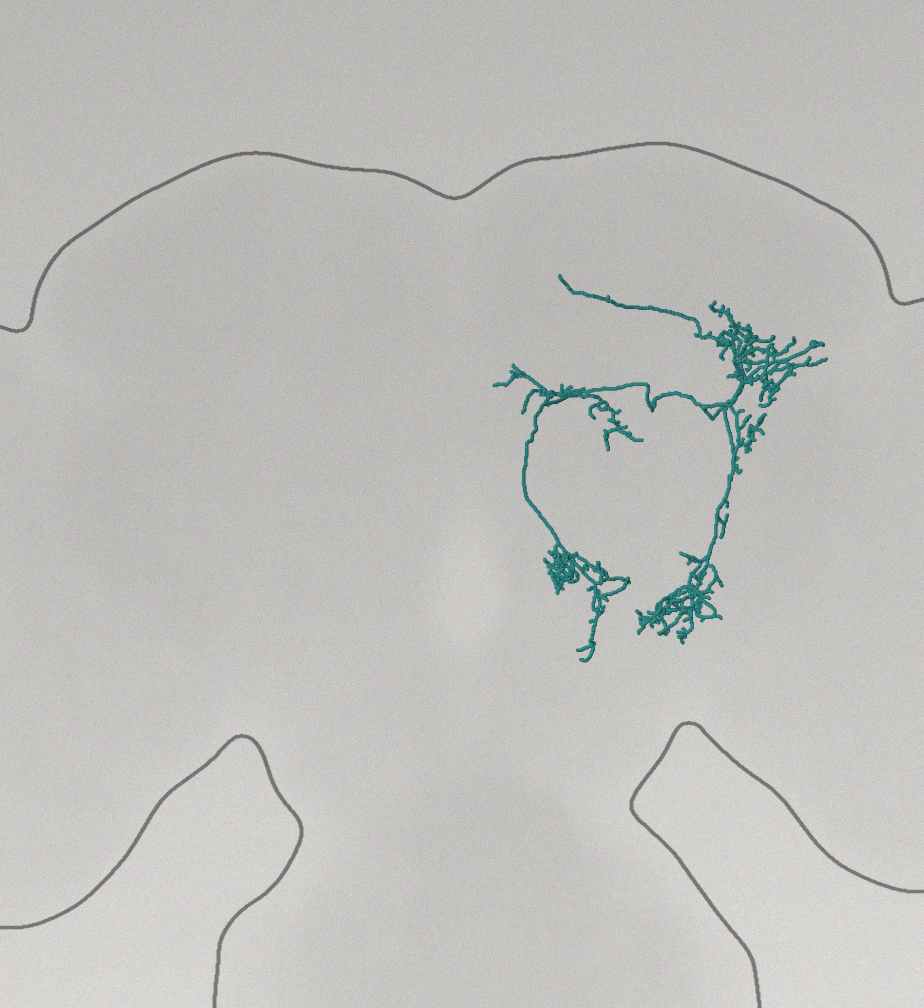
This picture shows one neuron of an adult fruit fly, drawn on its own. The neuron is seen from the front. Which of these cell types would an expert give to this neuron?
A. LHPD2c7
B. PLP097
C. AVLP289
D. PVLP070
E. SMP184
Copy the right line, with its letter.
B. PLP097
